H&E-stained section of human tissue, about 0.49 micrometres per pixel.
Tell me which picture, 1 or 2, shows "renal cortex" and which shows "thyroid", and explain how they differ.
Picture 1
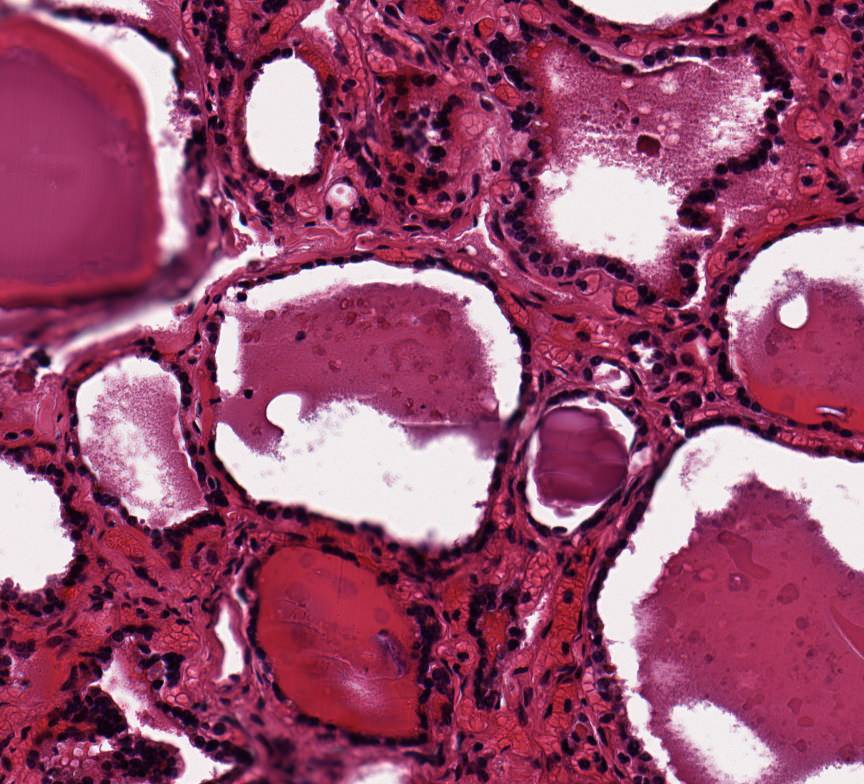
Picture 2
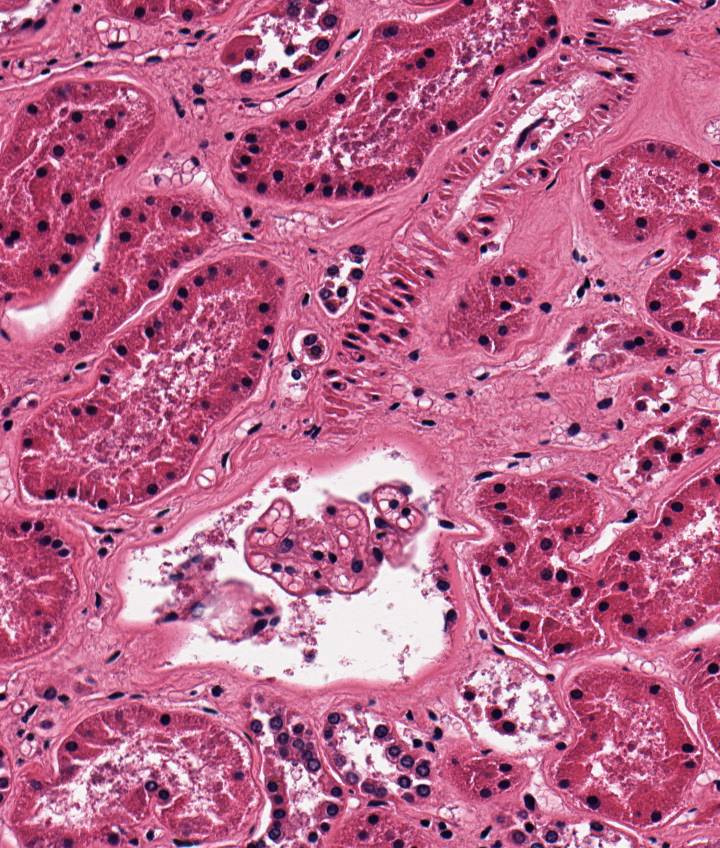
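Let me sort these out: picture 1 is thyroid, and picture 2 is renal cortex. In picture 1, I see rounded follicles of widely varying size, each filled with pink colloid and lined by a single layer of flattened to low cuboidal epithelial cells. The colloid isn't all the same shade: it is deep red in the follicles at lower centre and upper left, but paler purple-pink in most of the others. I also notice that no papillary fronds project into the follicle lumens. Picture 2 looks quite different, since most of it is packed with cross-cut tubules separated by narrow bands of stroma. That stroma is pink and fibrous, with scattered spindle-shaped nuclei. The cells lining most tubules have deeply eosinophilic granular cytoplasm and round dark nuclei, and many tubule lumens hold pale pink granular debris.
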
